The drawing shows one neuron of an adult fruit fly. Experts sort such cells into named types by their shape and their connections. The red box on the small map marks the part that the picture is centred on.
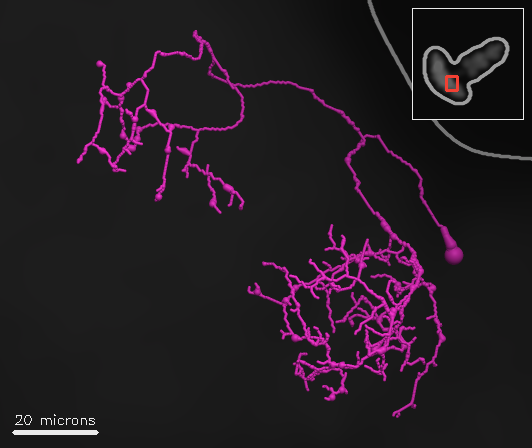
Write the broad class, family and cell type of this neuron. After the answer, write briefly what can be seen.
This is a central-brain intrinsic neuron. The family is hemilineage LHp3. Its cell type is LHPV5h2_b. It is in the brain and does not reach the nerve cord. The cell body is on the right of the picture. Dozens of branch ends can be seen.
